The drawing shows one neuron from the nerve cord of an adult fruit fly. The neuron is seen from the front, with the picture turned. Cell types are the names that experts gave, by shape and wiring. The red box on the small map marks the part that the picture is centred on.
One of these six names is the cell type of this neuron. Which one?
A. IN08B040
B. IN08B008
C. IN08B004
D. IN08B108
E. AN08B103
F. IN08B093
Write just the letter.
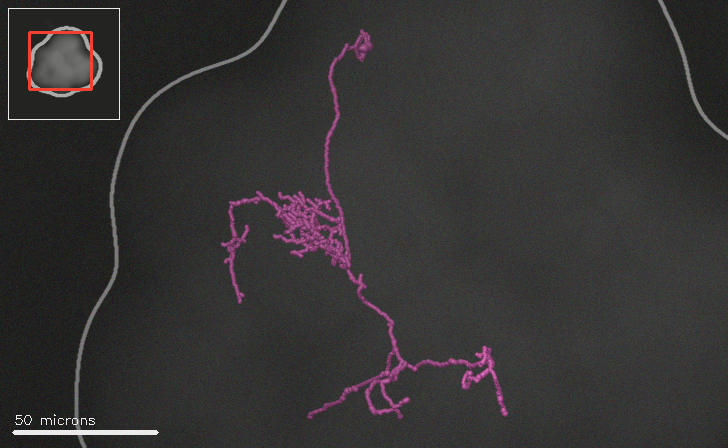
F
